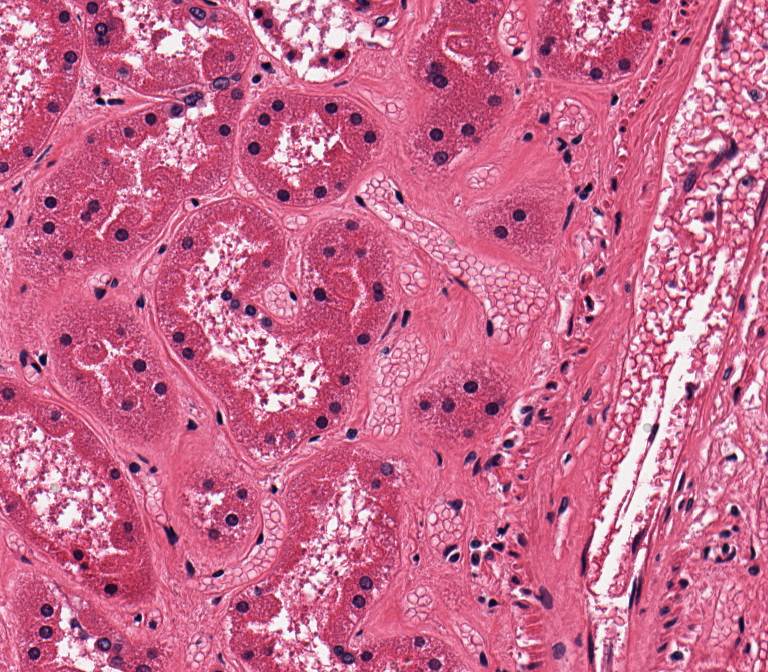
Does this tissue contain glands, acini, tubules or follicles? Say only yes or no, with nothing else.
Yes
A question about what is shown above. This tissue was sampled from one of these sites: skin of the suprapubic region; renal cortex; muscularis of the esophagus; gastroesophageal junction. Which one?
renal cortex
